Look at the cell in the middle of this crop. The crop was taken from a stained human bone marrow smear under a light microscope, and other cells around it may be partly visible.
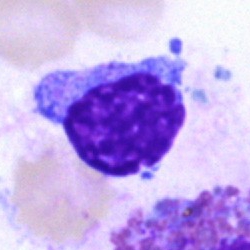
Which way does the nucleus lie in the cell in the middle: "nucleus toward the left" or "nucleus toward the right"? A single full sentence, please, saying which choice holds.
The nucleus is placed toward the right, whether upper, middle or lower.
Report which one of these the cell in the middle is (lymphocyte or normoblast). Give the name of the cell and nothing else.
lymphocyte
